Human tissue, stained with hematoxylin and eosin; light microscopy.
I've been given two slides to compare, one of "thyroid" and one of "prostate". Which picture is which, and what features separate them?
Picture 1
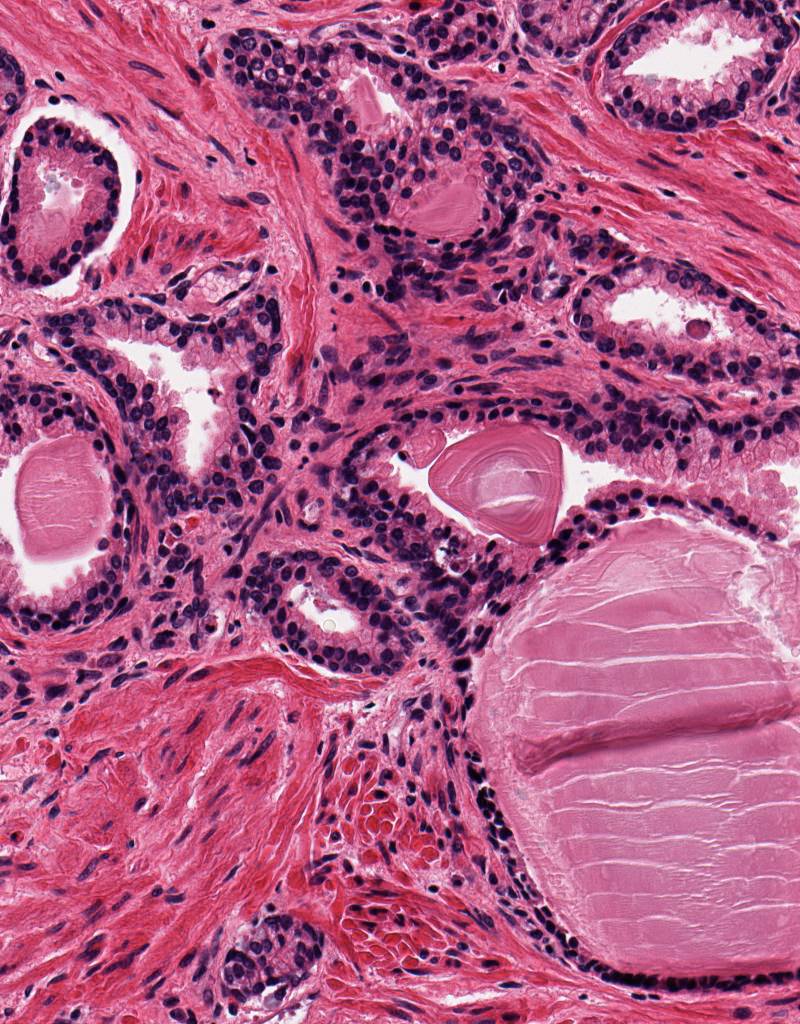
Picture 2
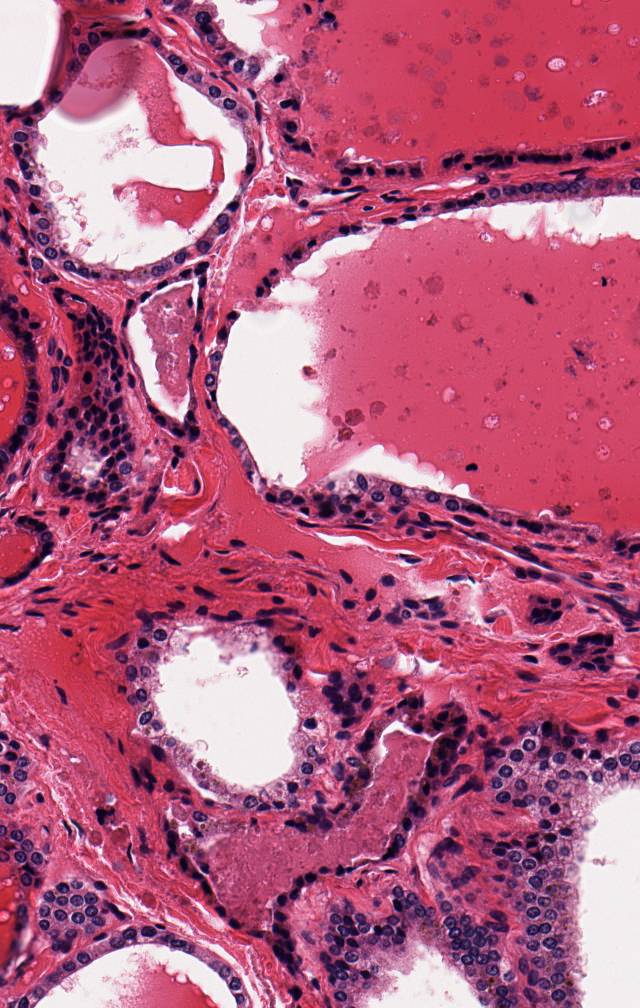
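Prostate is picture 1; thyroid is picture 2. Prostate: glands of varied size and shape lie scattered in a dense pink stroma of spindle-cell bundles with elongated nuclei running in several directions, most prominent at lower left. The gland lining is more than one cell layer thick, with crowded, dark, round to oval nuclei. Just right of centre, a smaller pink body in a lumen shows concentric lamination. Thyroid: rounded to irregular follicles of varying size, separated by thin septa, make up the field, the largest at upper right. They are lined by a single layer of flattened to low cuboidal cells whose small, round, dark, fairly uniform nuclei are most crowded at lower right.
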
